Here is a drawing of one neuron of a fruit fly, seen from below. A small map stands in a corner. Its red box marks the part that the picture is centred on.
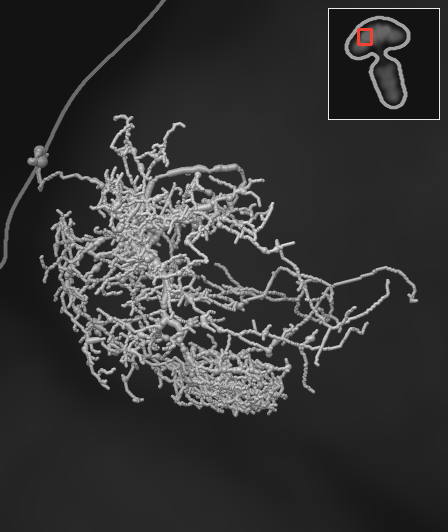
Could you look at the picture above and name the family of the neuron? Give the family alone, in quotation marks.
"hemilineage VLPl2_medial"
